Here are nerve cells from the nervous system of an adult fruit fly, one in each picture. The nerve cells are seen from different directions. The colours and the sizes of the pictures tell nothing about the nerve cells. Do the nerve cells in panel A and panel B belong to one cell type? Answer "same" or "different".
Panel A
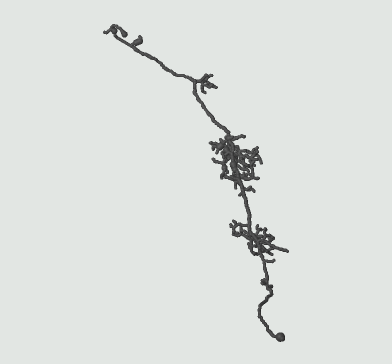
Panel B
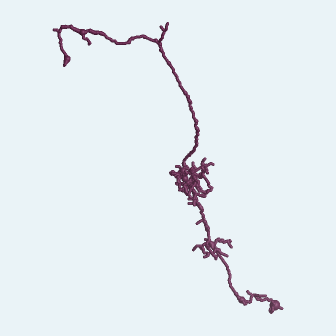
same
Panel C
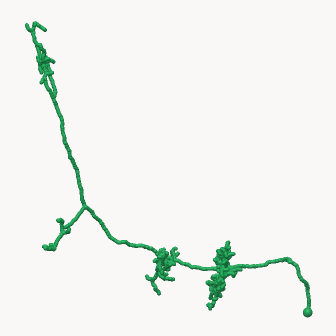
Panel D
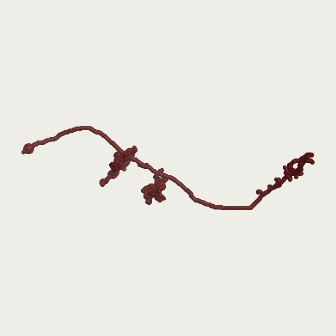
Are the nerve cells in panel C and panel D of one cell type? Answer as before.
same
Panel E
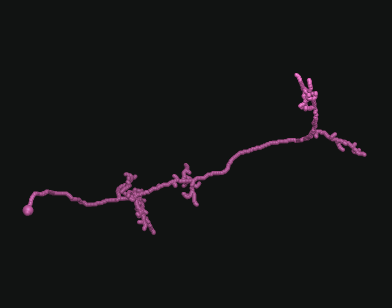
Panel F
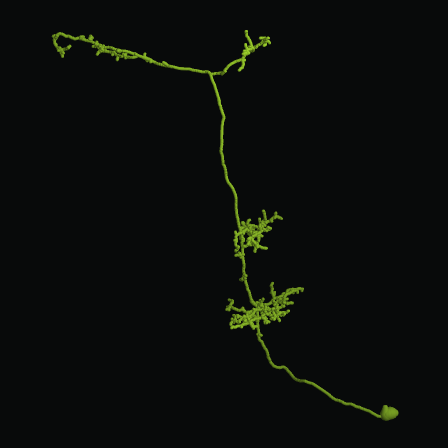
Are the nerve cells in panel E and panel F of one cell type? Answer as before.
same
